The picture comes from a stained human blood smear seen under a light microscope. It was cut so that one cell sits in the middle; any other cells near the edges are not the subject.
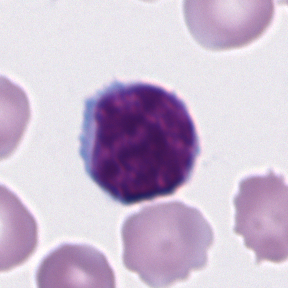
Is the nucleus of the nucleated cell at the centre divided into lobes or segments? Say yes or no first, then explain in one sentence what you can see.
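No. The nucleus is round, with no notch or lobes.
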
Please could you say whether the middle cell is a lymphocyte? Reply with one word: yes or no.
yes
